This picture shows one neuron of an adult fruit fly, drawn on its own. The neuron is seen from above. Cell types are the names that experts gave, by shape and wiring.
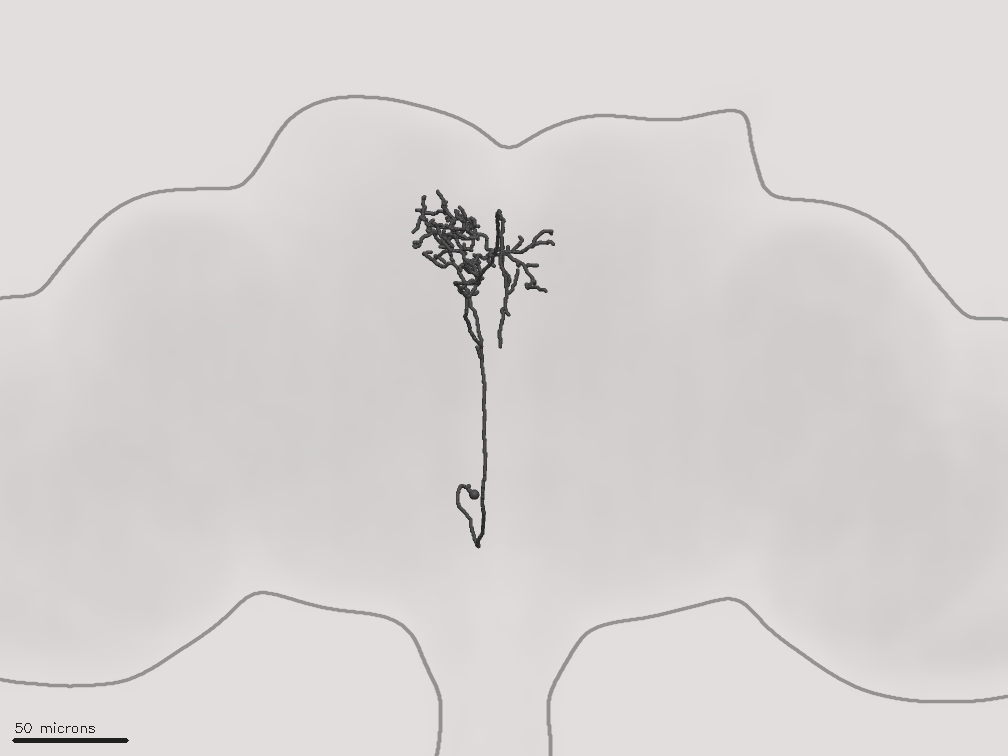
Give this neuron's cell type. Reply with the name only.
PRW005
